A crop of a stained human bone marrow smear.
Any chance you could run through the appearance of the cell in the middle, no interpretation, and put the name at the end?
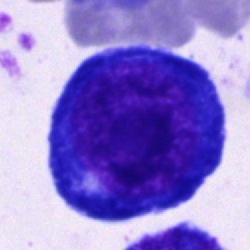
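Round outline, I'd say. There's a band of cytoplasm on every side of the nucleus, with a small pale area at the lower left beside it. I don't see any distinct granules in the cytoplasm. So: a proerythroblast.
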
